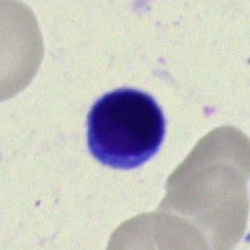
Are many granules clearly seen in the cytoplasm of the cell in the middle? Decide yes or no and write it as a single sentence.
No, the cytoplasm of the cell shows no visible granules.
